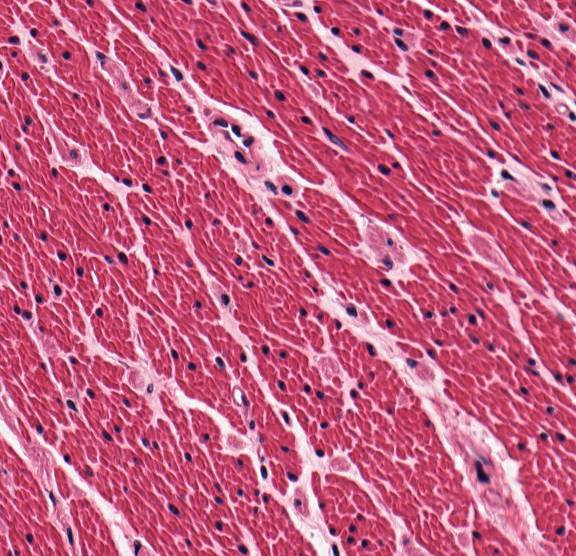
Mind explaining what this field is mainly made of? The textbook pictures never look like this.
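Here we have smooth muscle. See how the fibres gather into bundles, parted by pale clefts running diagonally from upper left to lower right. Where a profile shows a nucleus, it is mostly a single small dark one lying centrally.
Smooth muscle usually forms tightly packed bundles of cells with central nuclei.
Narrow empty white gaps in places suggest shrinkage during processing.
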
